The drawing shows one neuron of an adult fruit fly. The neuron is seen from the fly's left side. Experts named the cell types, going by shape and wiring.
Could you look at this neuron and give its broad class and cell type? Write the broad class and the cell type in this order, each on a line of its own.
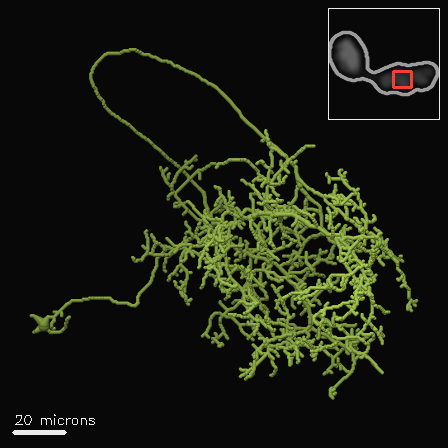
nerve-cord intrinsic neuron
INXXX466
